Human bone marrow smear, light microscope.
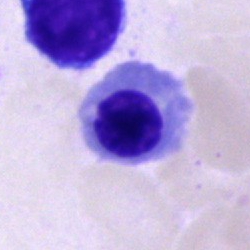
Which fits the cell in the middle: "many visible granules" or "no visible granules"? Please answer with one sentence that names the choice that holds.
What its cytoplasm shows is an absence of visible granules.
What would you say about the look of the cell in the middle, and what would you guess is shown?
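The outline's roughly round but irregular, with small bumps along the upper and right edges. The nucleus sits off-centre toward the lower part, so the widest band of cytoplasm lies above it. Its chromatin is dense and stains dark purple, and a moderate rim of pale blue cytoplasm surrounds it. That's an erythroblast.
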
